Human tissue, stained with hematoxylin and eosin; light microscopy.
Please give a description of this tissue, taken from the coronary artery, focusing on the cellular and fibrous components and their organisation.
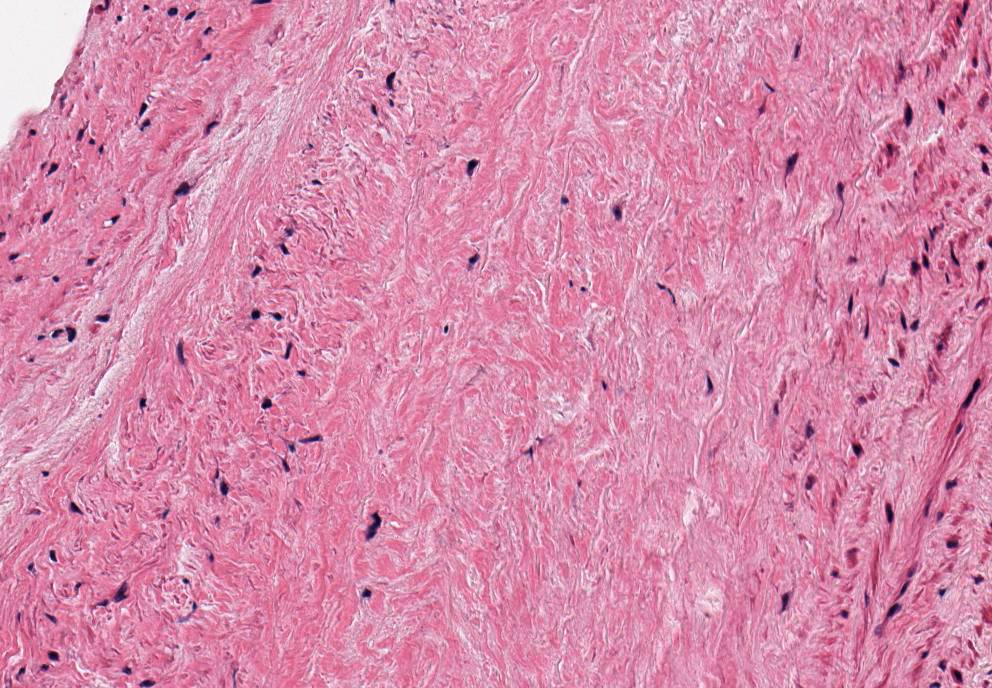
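Densely packed pink collagen fills nearly the whole field. Its bundles are wavy and interlace in varied directions. Between them, cells are sparse, their nuclei widely scattered. These nuclei are small, dark and elongated to spindle-shaped.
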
